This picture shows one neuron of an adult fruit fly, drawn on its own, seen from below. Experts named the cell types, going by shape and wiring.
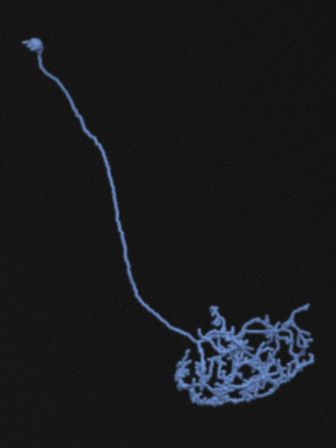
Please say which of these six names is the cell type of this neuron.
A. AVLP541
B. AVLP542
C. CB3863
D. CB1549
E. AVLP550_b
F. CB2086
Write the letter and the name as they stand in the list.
E. AVLP550_b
